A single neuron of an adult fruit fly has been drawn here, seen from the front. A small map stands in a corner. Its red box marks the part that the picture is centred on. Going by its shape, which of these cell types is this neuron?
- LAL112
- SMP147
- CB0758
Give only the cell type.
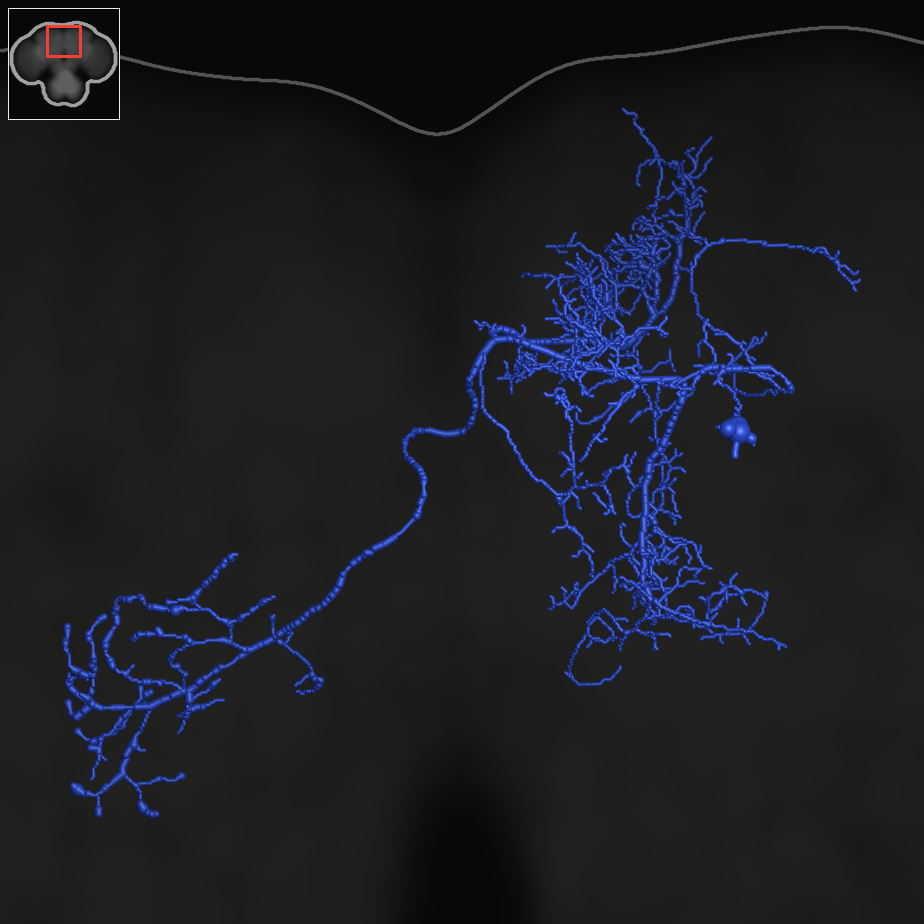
SMP147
